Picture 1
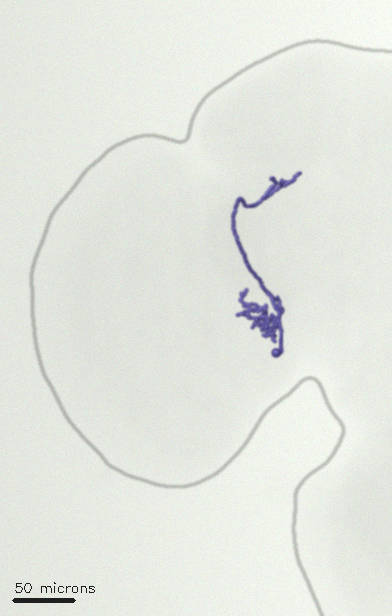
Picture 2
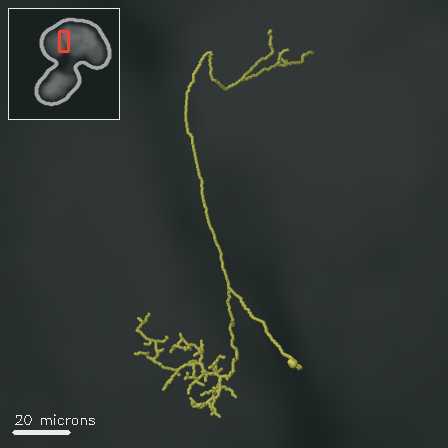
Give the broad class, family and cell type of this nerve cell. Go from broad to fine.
visual projection neuron; LC; LC24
